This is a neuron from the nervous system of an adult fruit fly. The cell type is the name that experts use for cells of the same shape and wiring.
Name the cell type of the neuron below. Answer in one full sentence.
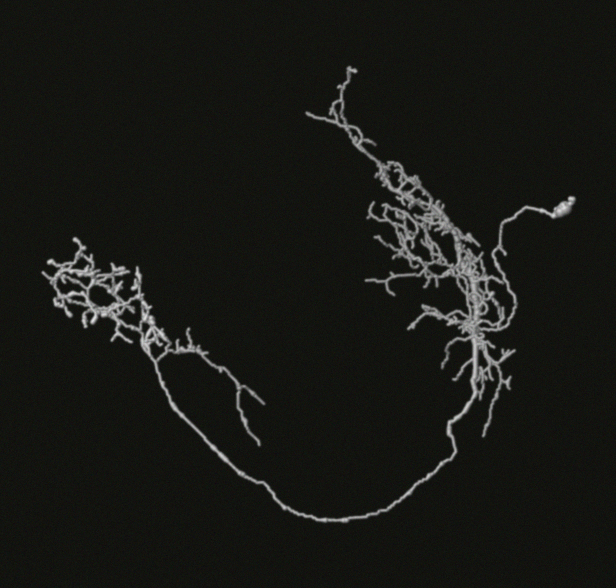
Among cell types, the one for this neuron is LAL146.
